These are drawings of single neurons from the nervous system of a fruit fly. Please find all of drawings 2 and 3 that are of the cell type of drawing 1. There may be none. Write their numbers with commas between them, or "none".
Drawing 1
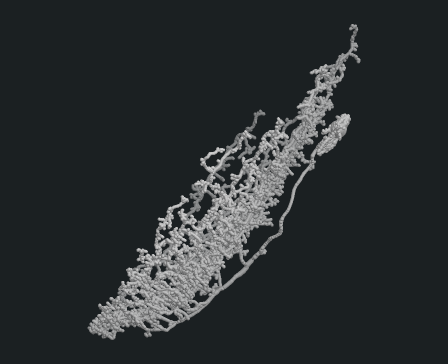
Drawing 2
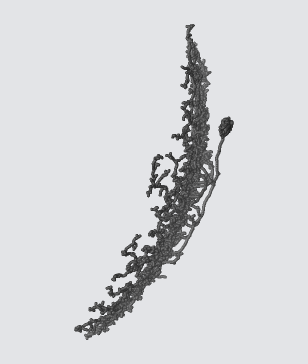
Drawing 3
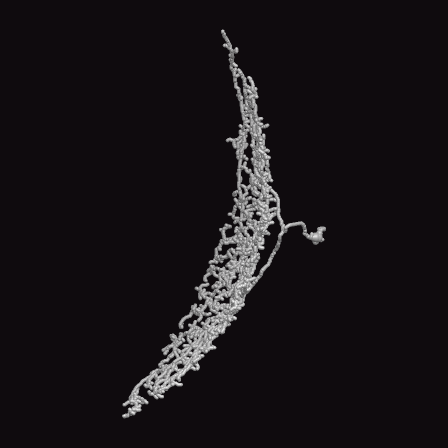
2, 3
